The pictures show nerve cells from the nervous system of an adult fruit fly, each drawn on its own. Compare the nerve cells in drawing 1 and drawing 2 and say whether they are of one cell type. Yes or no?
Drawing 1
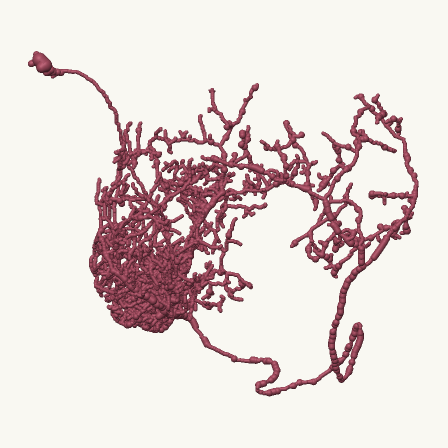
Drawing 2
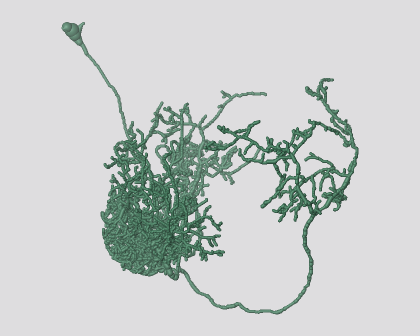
yes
